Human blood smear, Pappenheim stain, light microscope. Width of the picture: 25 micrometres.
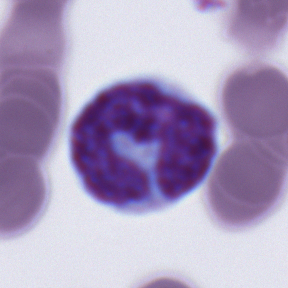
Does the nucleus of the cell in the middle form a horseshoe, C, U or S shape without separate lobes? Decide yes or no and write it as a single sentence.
Yes, in this cell the nucleus is a bent band with no separate lobes.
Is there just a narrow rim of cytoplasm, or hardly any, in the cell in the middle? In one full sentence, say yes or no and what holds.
Yes, the cell's cytoplasm is limited to a thin rim around the nucleus.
